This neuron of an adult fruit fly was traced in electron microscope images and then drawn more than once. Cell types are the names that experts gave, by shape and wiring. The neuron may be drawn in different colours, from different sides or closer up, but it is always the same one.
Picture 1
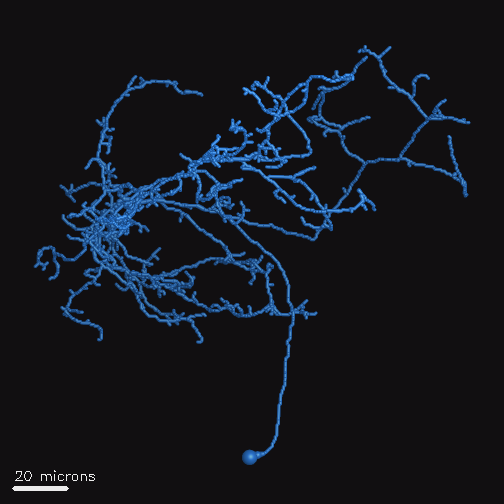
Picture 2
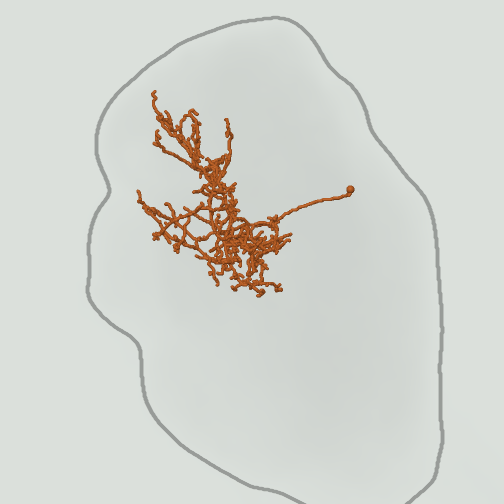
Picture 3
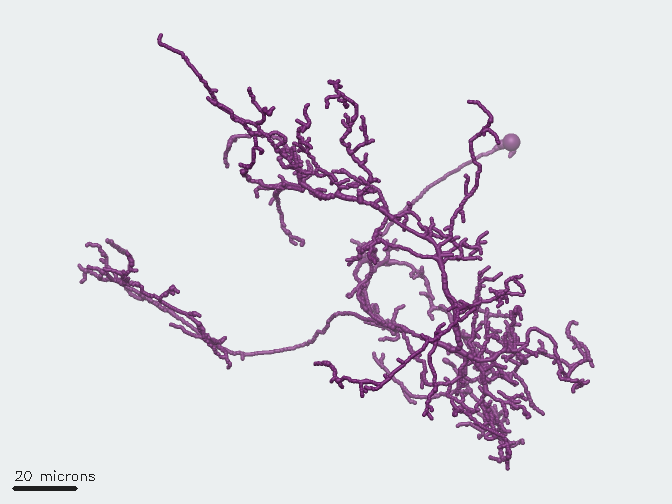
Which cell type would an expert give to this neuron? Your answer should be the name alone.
AVLP705m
